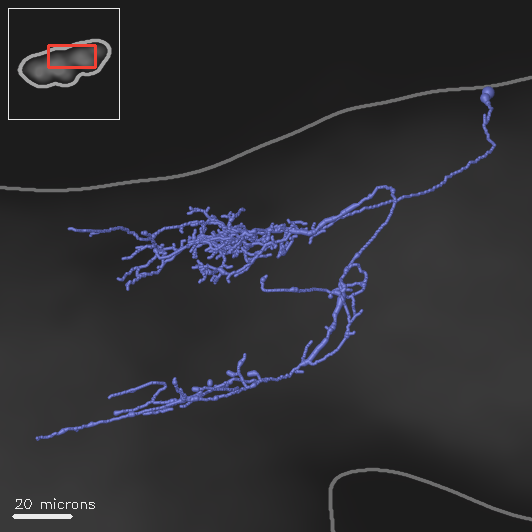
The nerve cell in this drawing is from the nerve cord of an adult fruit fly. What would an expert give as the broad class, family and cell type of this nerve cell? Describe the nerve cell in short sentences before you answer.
From left to right in the picture it spans about 160 microns. Dozens of branch ends can be seen. It is a nerve-cord intrinsic neuron. The family is hemilineage 06A. It is of cell type IN06A052.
